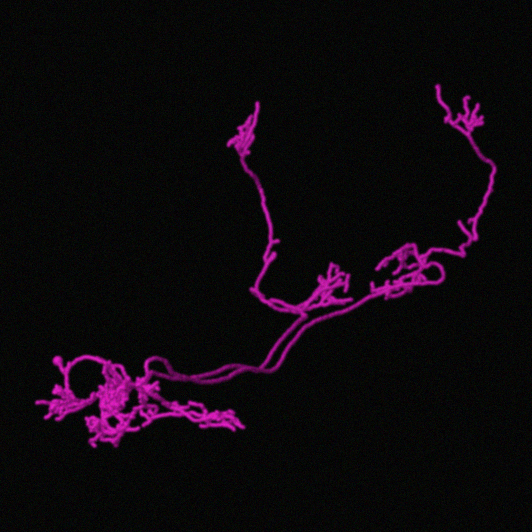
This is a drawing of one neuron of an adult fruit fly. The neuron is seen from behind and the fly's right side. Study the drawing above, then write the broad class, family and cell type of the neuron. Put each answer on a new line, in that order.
ascending neuron
hemilineage 09B
AN09B031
